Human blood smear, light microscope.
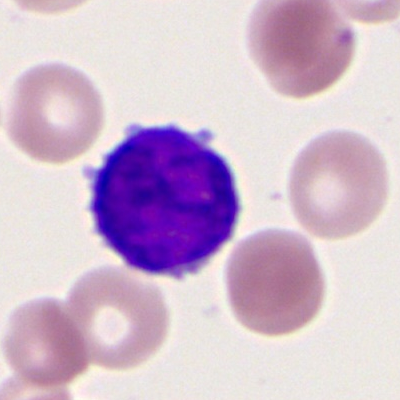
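Lymphocyte (central cell). Small pale knob-like projections protrude from the cell edge at several places around the rim. Cytoplasm is very scant, visible at most as a thin rim around the nucleus. No distinct nucleoli are seen in the nucleus, and no vacuoles are seen in the cell.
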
